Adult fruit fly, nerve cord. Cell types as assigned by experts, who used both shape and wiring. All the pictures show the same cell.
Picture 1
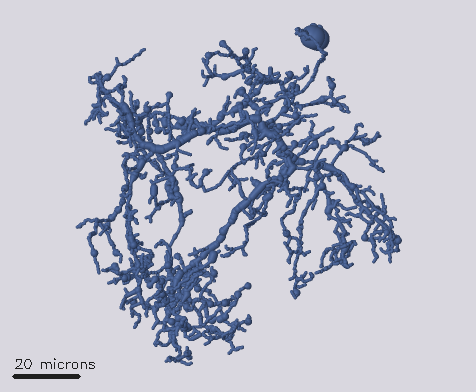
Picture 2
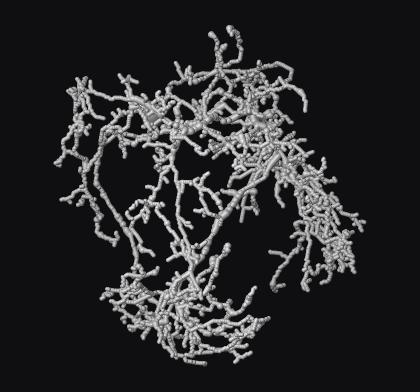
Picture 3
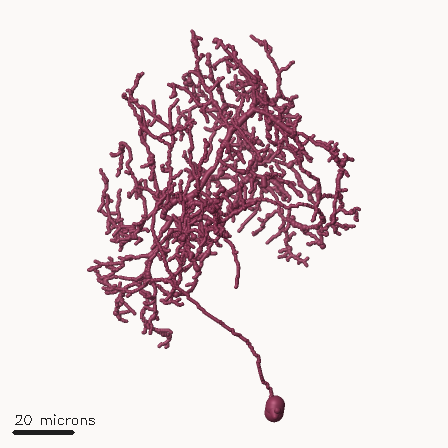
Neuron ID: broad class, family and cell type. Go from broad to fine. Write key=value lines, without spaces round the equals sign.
broad_class=nerve-cord intrinsic neuron
family=hemilineage 16B
cell_type=IN16B053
